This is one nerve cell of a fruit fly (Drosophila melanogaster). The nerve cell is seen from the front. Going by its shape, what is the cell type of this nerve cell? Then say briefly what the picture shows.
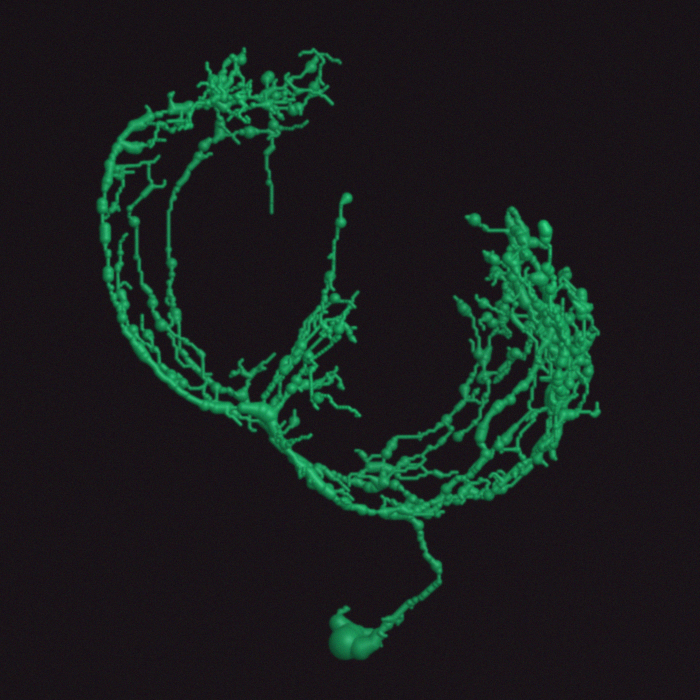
The cell type is INXXX181. Its broad class is nerve-cord intrinsic neuron. Its cell body lies at the bottom of the picture. As drawn here it is about as wide as it is tall.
